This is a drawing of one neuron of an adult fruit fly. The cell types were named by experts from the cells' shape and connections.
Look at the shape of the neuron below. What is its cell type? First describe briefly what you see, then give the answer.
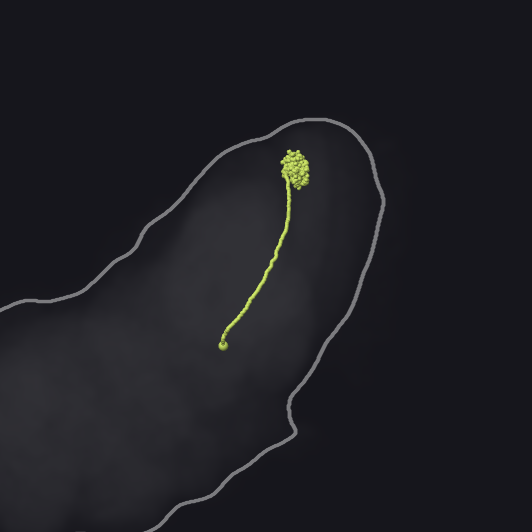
In this view it is taller than it is wide. Its broad class is optic-lobe intrinsic neuron. It is of cell type Pm1.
